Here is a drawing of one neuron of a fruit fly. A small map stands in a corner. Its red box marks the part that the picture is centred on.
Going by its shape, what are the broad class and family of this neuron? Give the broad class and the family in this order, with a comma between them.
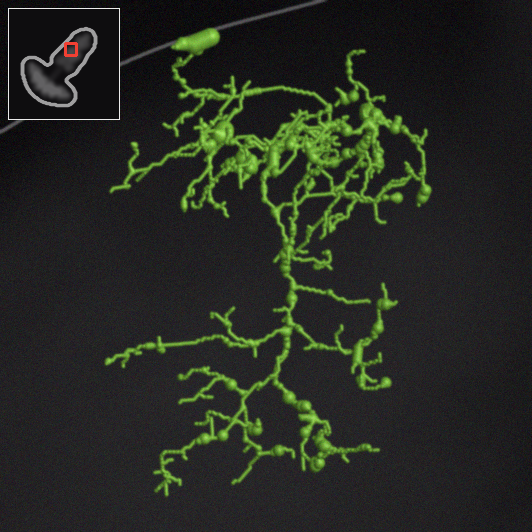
nerve-cord intrinsic neuron, hemilineage 19A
